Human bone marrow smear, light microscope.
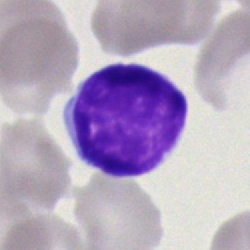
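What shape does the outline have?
Roughly round.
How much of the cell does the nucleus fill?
Nearly the whole of it, and its chromatin stains deep purple with a few paler streaks.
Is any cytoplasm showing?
Just a thin sliver of pale blue, at the left edge only.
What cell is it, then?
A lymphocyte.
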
